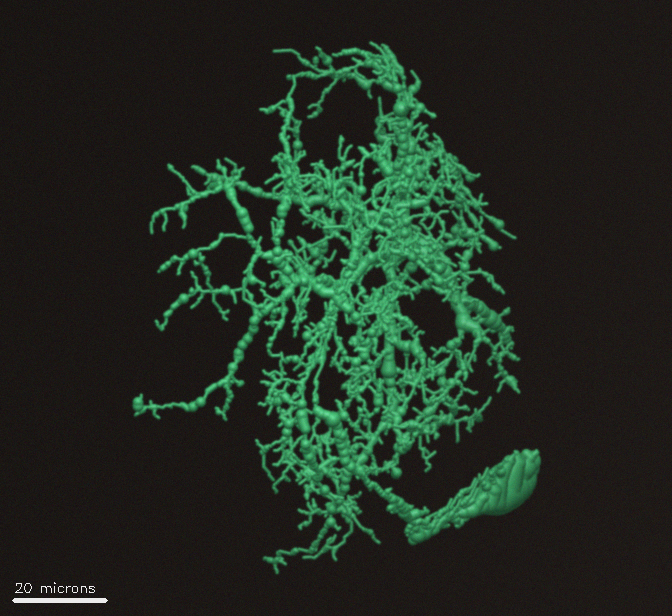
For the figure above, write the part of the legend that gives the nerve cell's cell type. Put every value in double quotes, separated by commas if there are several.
"Ti extensor MN"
